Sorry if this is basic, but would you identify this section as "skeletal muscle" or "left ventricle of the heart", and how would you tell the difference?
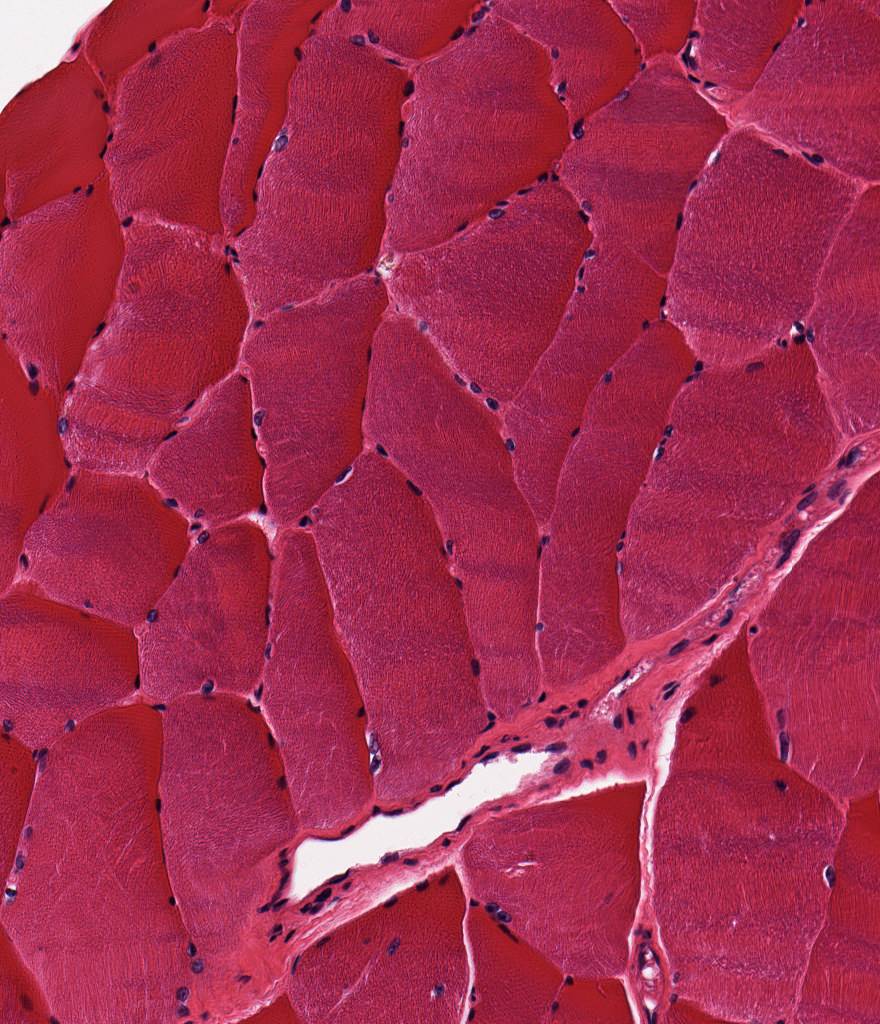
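This is skeletal muscle. Look at the nuclei: they are small, dark and flattened, and they sit at the edges of the fibres, not in their centres.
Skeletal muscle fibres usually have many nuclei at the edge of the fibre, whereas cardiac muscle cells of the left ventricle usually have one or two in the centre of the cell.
The fibres, cut across, are closely packed angular polygons with thin gaps between them and solid deep pink-red cytoplasm.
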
